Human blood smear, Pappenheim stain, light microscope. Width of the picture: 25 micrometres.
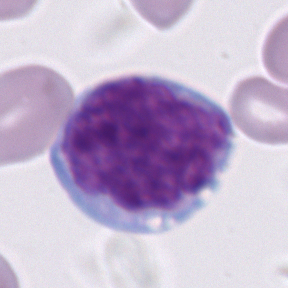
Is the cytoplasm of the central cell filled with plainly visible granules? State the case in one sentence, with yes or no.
No, the cytoplasm of this cell holds no visible granules.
